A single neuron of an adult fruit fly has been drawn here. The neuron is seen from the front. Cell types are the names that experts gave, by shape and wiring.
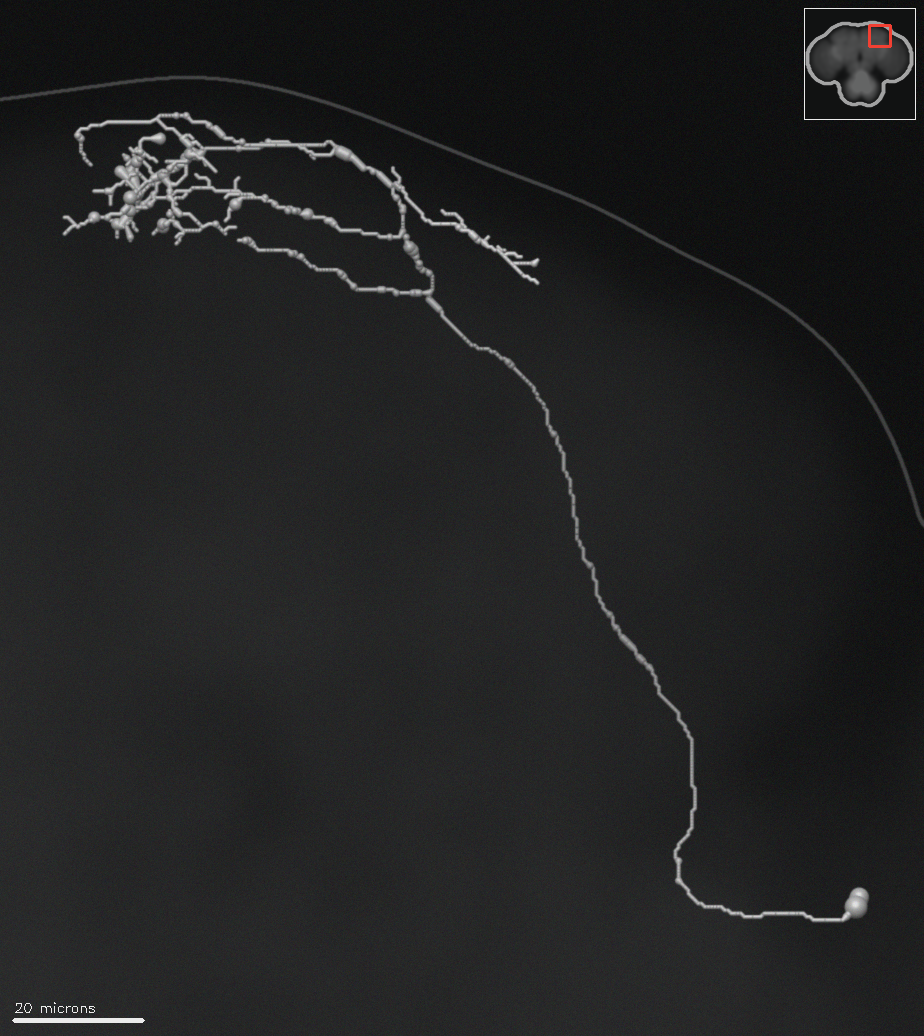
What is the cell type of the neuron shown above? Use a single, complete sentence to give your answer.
The neuron belongs to cell type CB1178.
